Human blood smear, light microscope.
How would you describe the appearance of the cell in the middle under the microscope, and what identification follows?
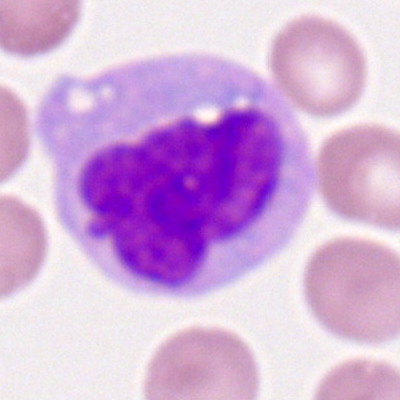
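Look at the nucleus: irregular and folded, with several lobe-like bulges, and no nucleoli. No distinct granules in the cytoplasm, but see the few small clear vacuoles up top, at upper left and along the nucleus's top edge. This is a monocyte.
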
